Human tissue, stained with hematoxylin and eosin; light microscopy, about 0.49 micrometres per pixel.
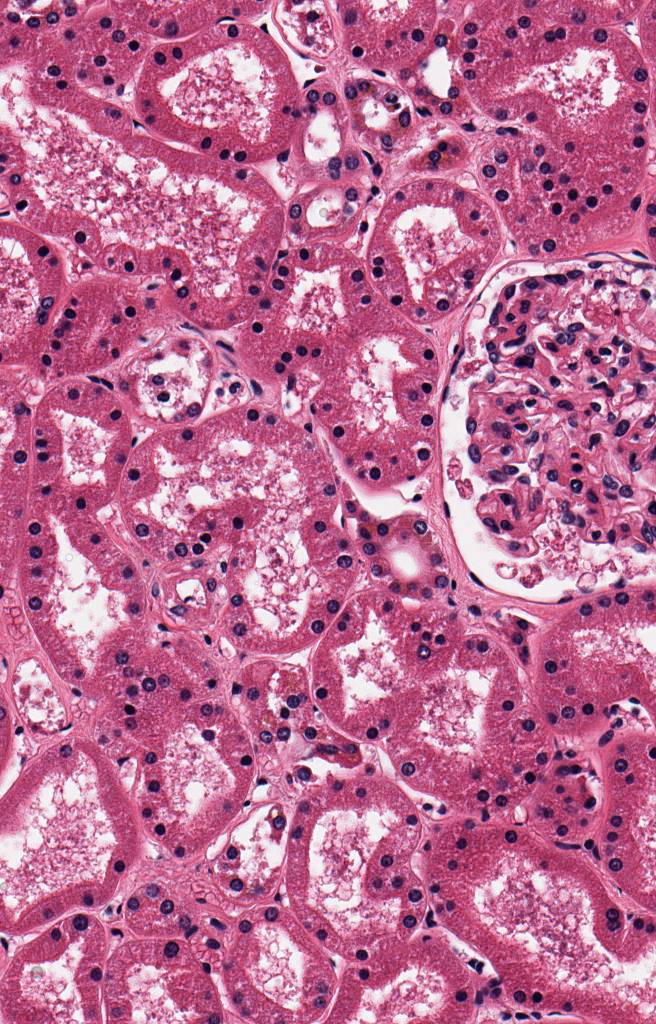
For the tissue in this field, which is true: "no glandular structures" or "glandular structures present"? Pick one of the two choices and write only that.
Glandular structures present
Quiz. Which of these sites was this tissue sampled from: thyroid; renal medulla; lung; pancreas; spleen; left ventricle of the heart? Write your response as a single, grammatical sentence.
The sample used for this section is from the renal medulla.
